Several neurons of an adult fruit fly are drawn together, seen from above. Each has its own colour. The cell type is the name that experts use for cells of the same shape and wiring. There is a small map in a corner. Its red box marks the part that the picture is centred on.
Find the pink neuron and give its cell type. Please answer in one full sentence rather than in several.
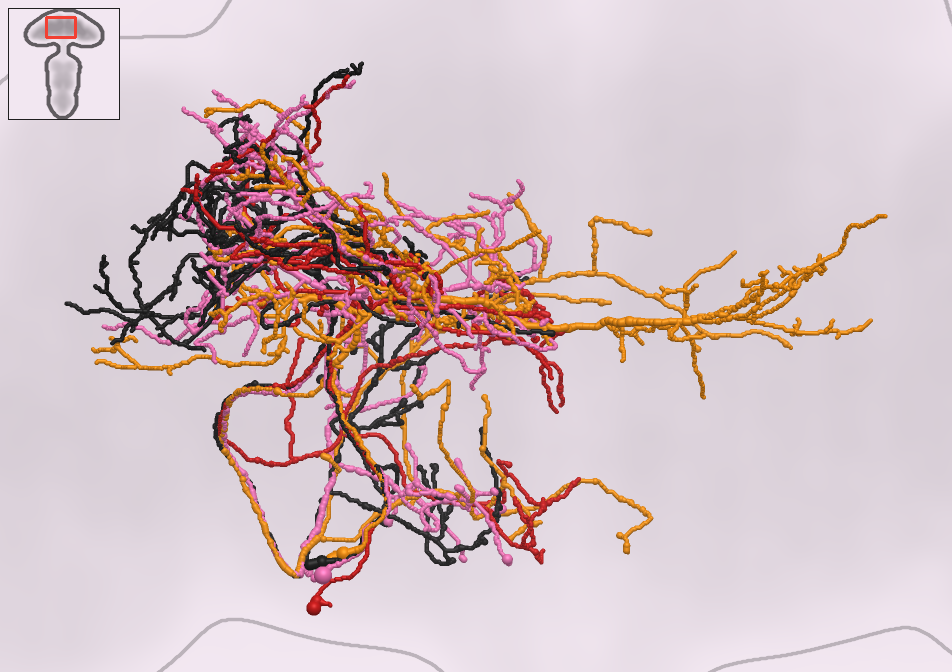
Included in the cell type PVLP203m is this neuron.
